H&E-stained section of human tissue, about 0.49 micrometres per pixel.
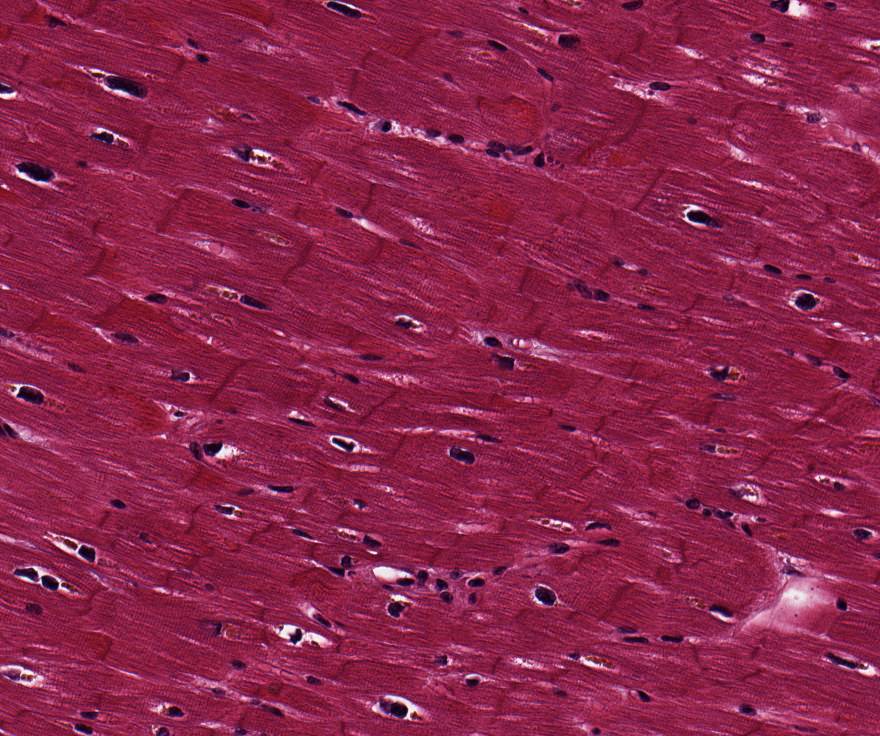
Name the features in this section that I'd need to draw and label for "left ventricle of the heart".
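Let me start with the fibres in this left ventricle of the heart: they branch and join neighbouring fibres.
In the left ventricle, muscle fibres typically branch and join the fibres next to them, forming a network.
So that branching goes well with the name. Their cytoplasm stains deep pink-red and carries fine striations. At the ends of some nuclei I can make out a pale zone holding yellow-brown granules. Between the fibres there is only scant interstitium with small dark nuclei, and no fat cells are present.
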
